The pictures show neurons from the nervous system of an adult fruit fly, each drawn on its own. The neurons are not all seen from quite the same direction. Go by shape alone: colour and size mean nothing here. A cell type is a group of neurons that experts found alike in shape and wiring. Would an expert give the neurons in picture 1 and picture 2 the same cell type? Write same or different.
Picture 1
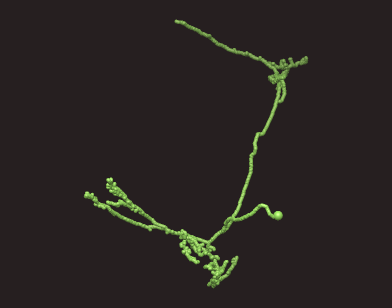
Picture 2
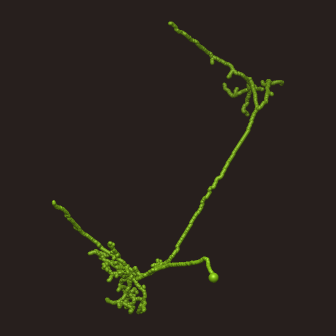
different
